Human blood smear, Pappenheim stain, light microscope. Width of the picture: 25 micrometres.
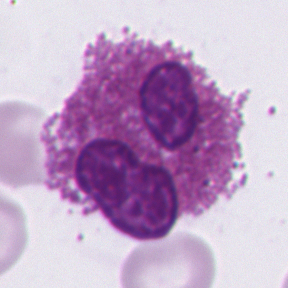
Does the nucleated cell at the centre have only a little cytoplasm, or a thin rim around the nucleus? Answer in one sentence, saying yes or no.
No, what surrounds the nucleus is a broad area of cytoplasm.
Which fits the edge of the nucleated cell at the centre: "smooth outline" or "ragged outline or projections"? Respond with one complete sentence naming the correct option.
The cell is bounded by a rough outline.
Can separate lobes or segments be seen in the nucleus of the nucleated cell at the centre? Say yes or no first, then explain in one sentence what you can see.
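Yes. The nuclear material forms two separate masses lying apart within the one cytoplasm.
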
